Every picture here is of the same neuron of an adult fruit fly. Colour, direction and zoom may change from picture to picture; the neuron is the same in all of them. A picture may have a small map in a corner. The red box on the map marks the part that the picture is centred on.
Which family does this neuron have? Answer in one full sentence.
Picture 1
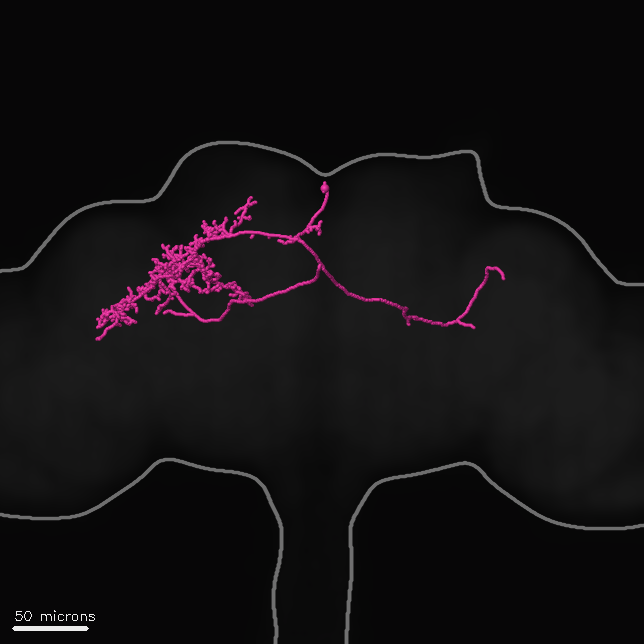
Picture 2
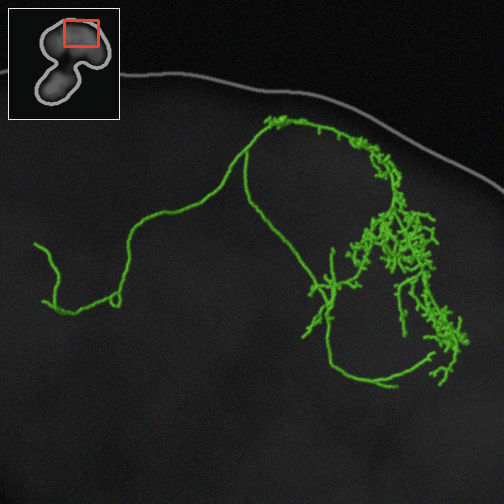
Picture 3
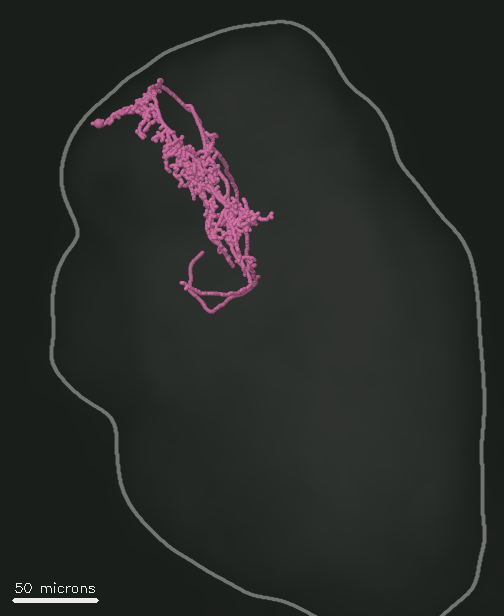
This neuron has hemilineage SMPad1 as its family.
